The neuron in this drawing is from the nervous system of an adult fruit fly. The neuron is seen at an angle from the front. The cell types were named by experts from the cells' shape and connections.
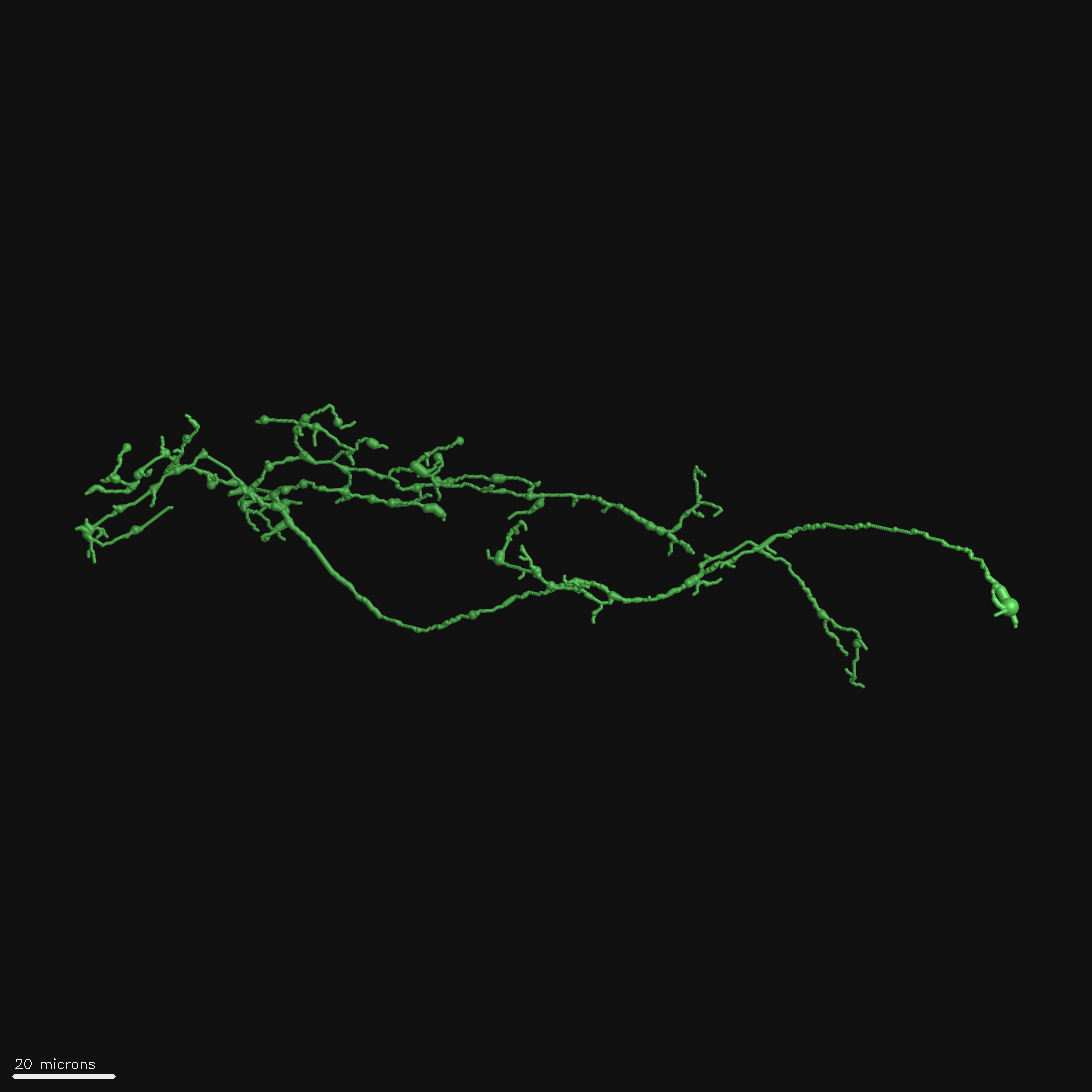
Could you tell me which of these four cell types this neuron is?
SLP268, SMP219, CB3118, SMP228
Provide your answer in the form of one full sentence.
This neuron is a cell of type SMP219.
